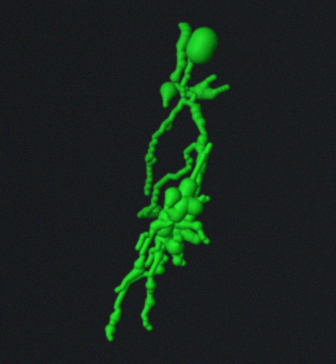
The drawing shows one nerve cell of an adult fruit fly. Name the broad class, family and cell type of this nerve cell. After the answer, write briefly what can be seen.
It is an optic-lobe intrinsic neuron. The family is T. Its cell type is T4a. The cell body is at the top of the picture. As drawn here it is more than twice as tall as it is wide.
